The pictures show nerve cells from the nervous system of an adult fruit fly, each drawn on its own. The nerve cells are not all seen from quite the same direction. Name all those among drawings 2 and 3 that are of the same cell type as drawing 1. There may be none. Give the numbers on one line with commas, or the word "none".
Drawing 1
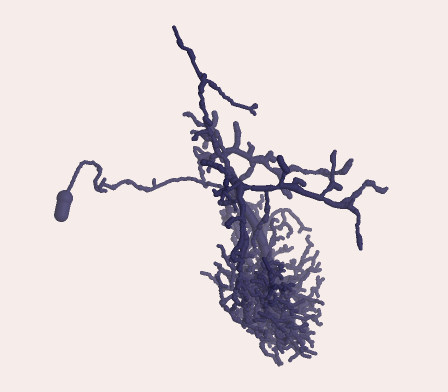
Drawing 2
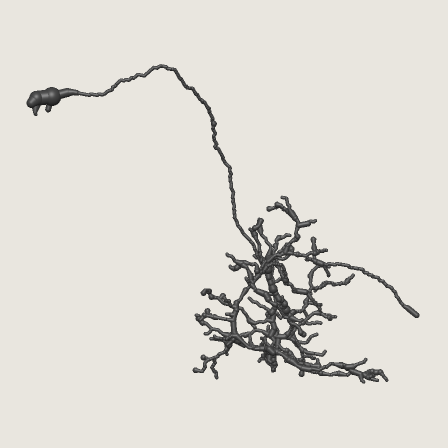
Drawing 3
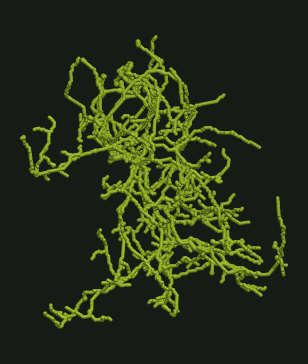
2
